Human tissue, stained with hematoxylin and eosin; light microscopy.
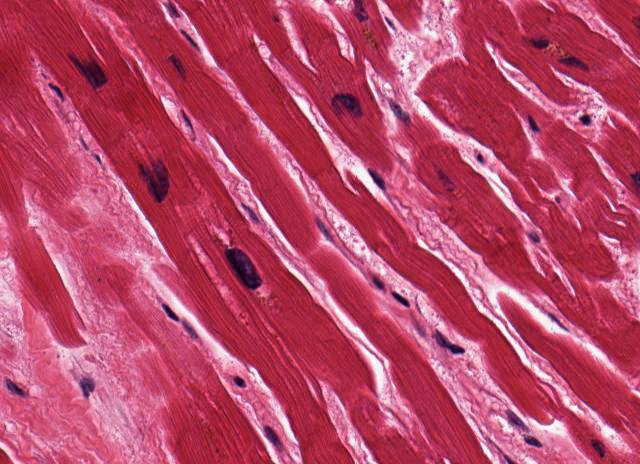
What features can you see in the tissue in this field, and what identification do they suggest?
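Long muscle fibres, roughly parallel, slant upper left to lower right across the whole field. Nuclei oval, central. Cytoplasm deep pink-red with fine lines along the fibres. Pale loose interstitial tissue between fibres, with small dark elongated nuclei. Tissue: left ventricle of the heart.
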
